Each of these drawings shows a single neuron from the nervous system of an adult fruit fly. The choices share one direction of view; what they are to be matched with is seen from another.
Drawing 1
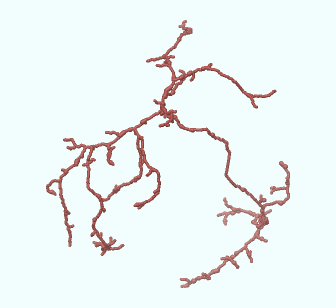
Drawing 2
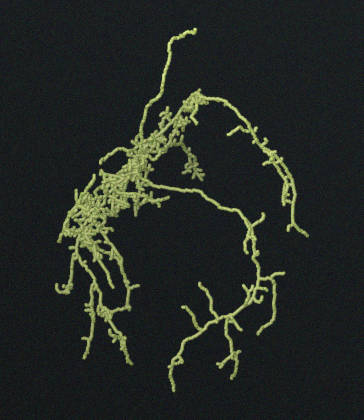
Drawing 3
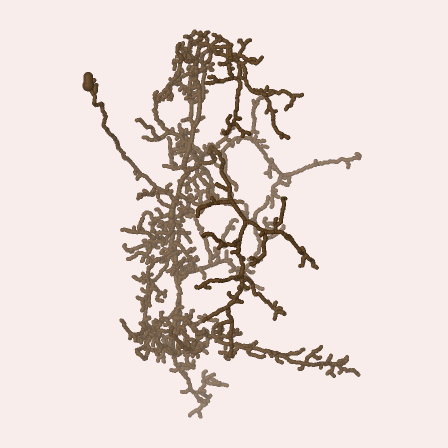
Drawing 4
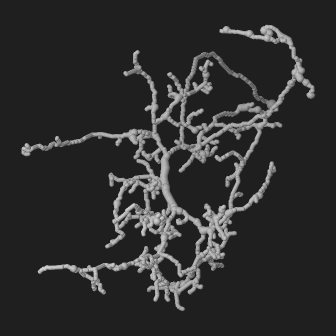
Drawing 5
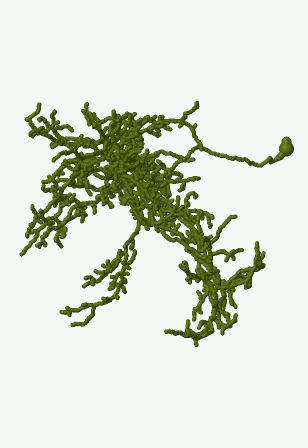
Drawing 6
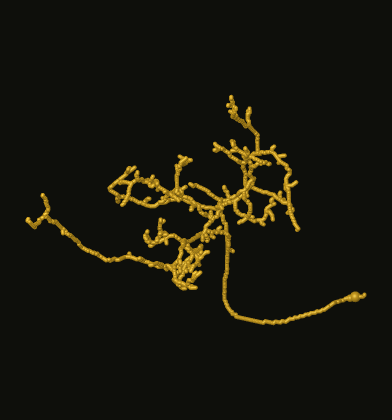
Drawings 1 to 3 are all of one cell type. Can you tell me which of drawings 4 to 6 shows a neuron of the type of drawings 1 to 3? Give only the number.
5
